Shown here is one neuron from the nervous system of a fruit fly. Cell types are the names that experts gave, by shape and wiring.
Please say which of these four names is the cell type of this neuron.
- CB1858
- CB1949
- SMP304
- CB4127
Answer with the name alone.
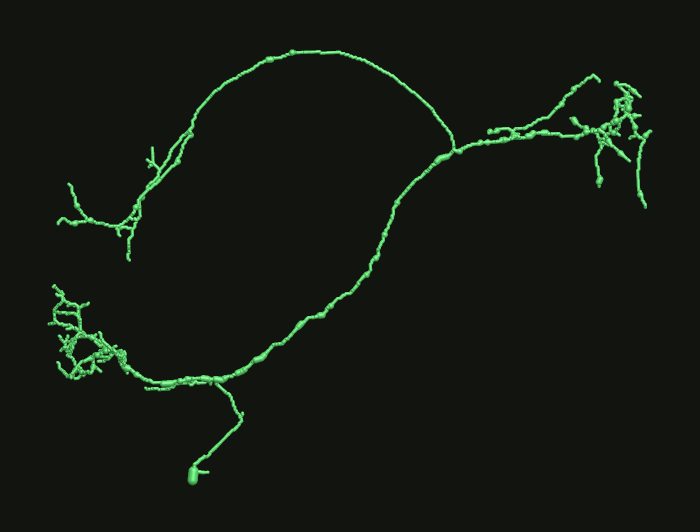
CB1949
